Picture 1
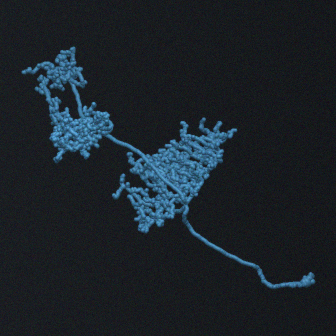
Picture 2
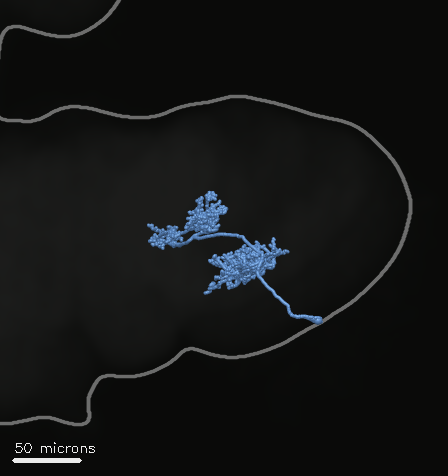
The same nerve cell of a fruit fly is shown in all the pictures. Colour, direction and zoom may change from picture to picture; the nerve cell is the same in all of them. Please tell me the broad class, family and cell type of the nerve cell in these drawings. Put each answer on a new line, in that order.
optic-lobe intrinsic neuron
TmY
TmY16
